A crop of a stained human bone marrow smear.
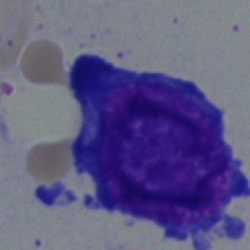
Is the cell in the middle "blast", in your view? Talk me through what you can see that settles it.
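First, the outline is irregular, with a ragged, frayed edge, and small blue fragments of cytoplasm lie detached beside its lower edge. Second, the cytoplasm stains a deep, intense blue.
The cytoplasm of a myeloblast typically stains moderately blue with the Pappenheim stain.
This intense colour therefore argues against blast. Third, the nucleus stains a redder purple than the blue cytoplasm around it. Two pale red cells lie against the left side of the cell. Conclusion: the cell is a proerythroblast, not a blast.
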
